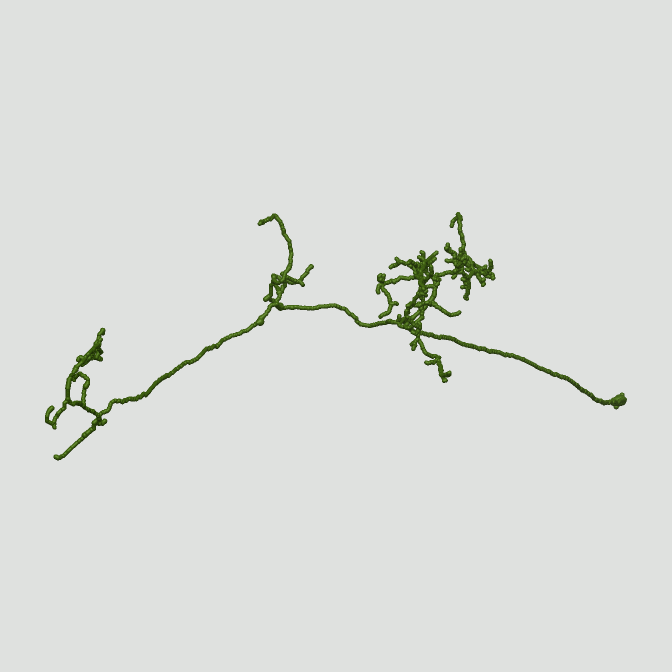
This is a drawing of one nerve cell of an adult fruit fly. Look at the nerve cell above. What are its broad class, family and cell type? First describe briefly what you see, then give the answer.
Dozens of branch ends can be seen. As drawn here it is wider than it is tall. Its broad class is nerve-cord intrinsic neuron. The family is hemilineage 07B. Its cell type is IN07B083_c.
